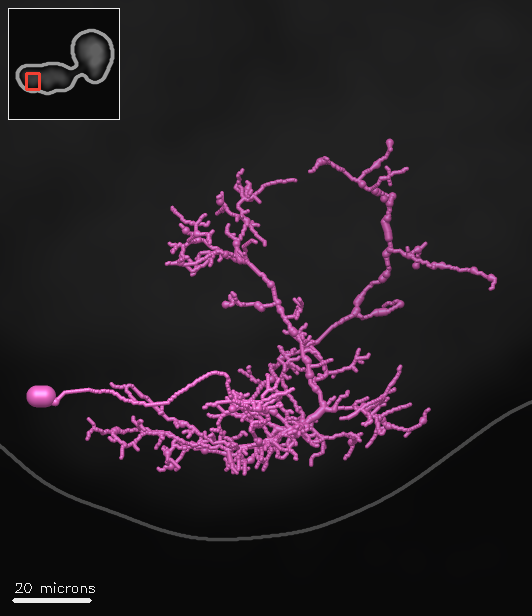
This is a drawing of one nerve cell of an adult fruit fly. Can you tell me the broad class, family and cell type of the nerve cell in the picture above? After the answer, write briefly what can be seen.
This is a nerve-cord intrinsic neuron. Its family is hemilineage 13B. It is of cell type IN13B034. By the scale bar it is about 120 microns wide in this view. As drawn here it is wider than it is tall.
